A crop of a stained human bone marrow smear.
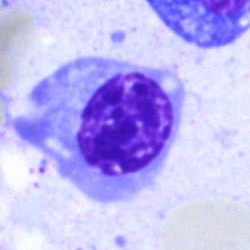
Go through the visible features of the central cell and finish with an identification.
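An angular outline tapers to a point on the left side of the cell. The nucleus lies off-centre, toward the right. Its chromatin is coarsely clumped into dark purple blocks separated by pale gaps, and no nucleolus is visible. The cell is an erythroblast.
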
